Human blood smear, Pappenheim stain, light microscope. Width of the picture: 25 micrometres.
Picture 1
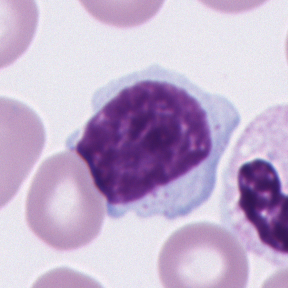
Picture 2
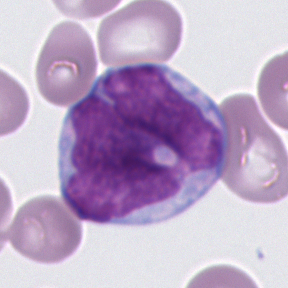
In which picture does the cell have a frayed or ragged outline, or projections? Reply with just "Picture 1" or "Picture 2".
Picture 1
